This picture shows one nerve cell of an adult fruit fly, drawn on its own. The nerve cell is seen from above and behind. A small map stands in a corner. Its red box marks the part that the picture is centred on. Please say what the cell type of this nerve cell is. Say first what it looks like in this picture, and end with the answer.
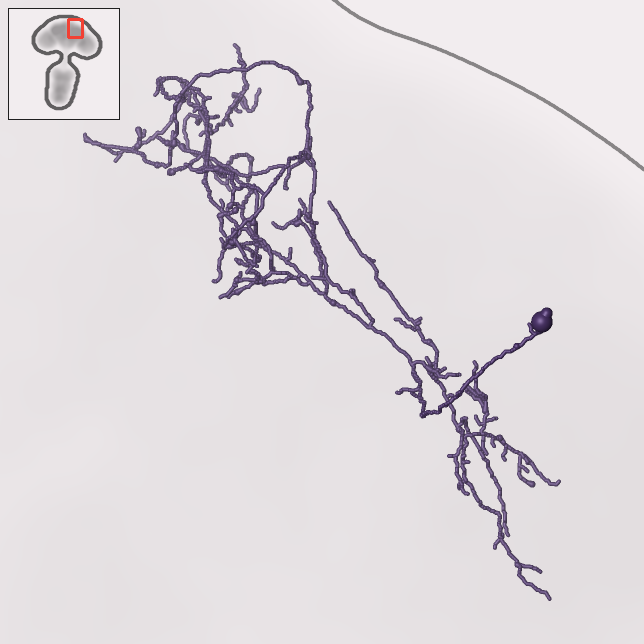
It lies in the brain. Its cell body lies on the right of the picture. Dozens of branch ends can be seen. This is a central-brain intrinsic neuron. The cell type is LHPD2a4_a.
